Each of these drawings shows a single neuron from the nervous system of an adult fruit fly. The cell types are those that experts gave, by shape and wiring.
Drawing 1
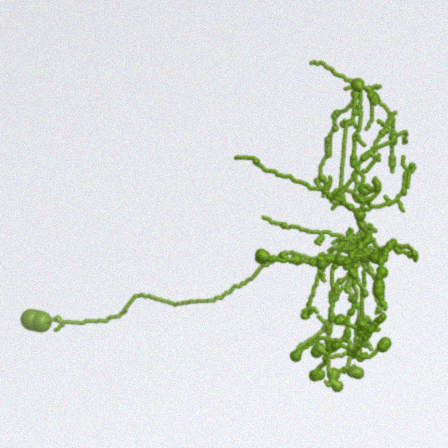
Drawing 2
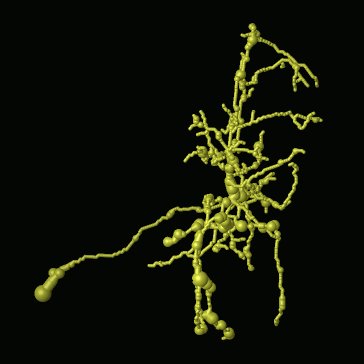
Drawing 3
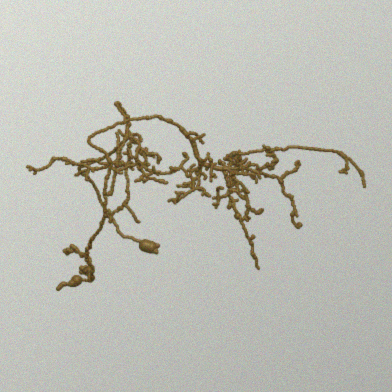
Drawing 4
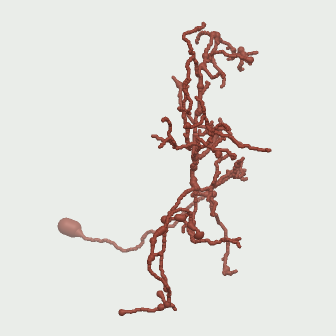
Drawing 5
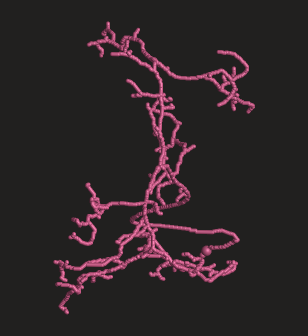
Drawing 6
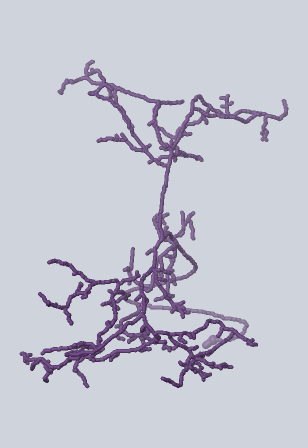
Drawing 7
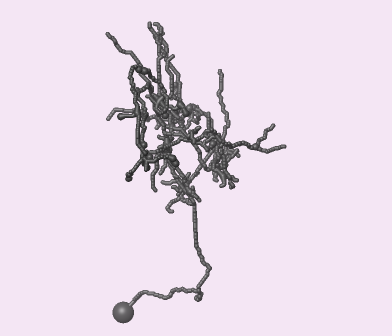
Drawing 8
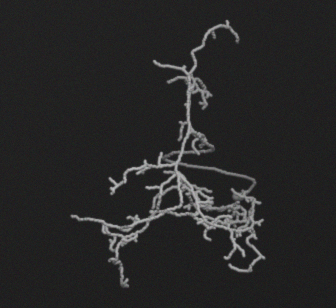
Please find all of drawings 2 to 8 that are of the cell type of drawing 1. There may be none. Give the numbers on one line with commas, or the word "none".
2, 4, 7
